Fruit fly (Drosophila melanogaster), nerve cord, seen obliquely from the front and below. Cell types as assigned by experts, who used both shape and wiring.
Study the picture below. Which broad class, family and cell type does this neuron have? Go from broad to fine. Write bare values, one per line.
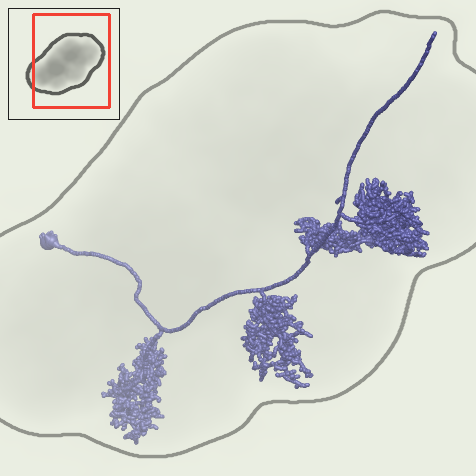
ascending neuron
AN13B
AN13B002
